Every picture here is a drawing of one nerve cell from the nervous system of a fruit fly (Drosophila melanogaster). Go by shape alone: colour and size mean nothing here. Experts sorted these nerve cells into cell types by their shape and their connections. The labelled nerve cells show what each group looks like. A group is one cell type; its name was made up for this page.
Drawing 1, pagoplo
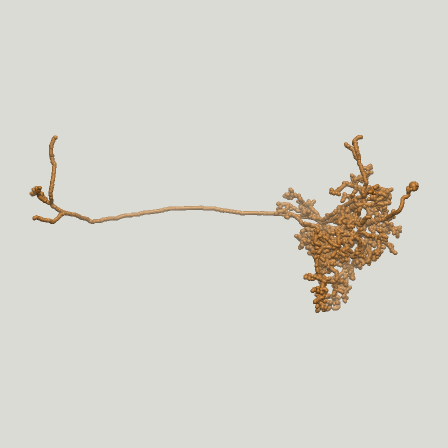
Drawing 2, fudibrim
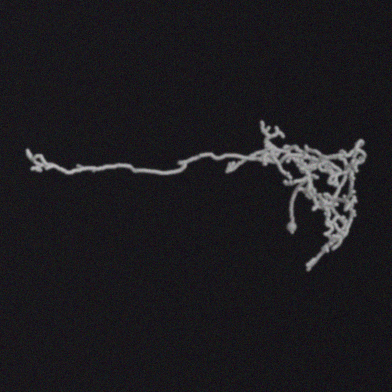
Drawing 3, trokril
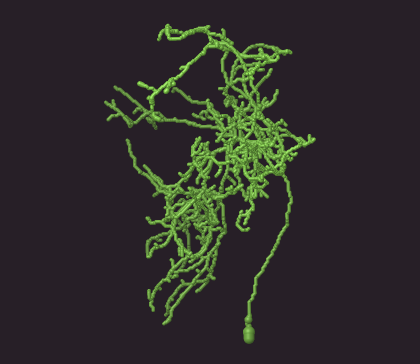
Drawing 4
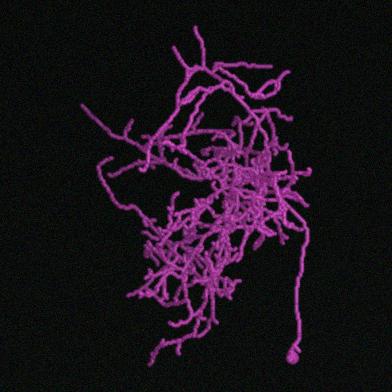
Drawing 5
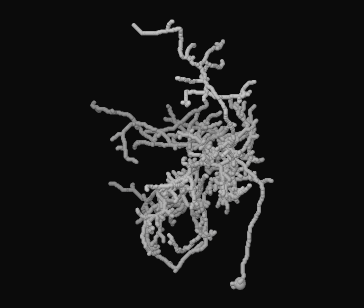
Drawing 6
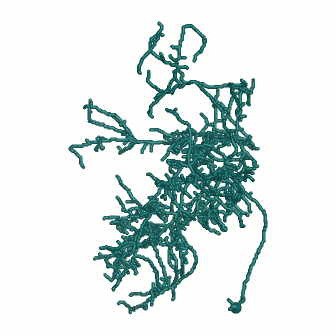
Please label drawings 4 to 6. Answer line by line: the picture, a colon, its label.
4: trokril
5: trokril
6: trokril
